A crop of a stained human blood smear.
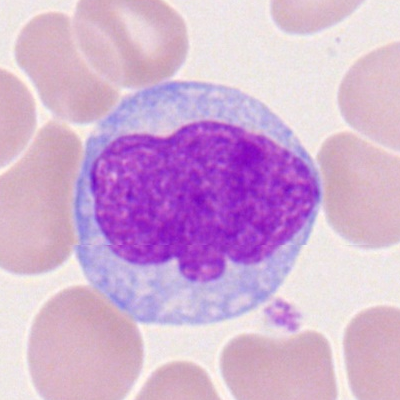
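Monocyte, stained human blood smear. Point by point: the nucleus has an irregular, folded outline; its chromatin is fine and lacy rather than coarsely clumped; the cytoplasm is pale grey-blue; and this cytoplasmic rim is widest below the nucleus.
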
